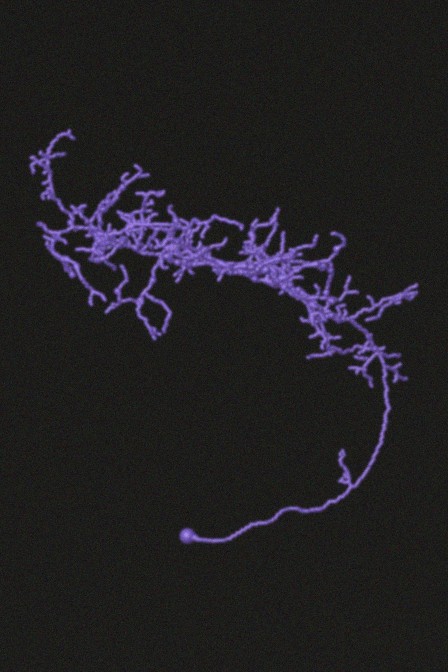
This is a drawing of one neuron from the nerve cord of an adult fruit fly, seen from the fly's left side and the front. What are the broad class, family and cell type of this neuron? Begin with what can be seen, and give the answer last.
As drawn here it is about as wide as it is tall. It is a nerve-cord intrinsic neuron. Its family is hemilineage 05B. It is of cell type IN05B088.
